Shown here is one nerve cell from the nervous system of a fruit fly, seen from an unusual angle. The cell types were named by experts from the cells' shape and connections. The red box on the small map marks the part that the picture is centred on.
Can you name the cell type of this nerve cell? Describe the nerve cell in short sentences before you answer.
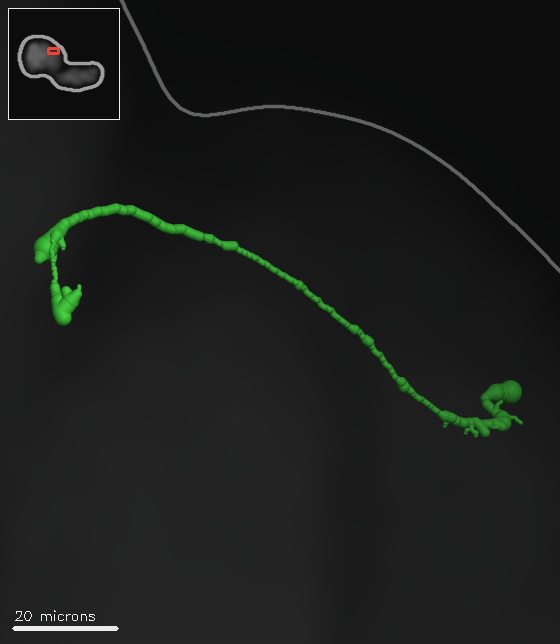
The cell body can be seen on the right of the picture. From left to right in the picture it spans about 95 microns. It is an optic-lobe intrinsic neuron. The cell type is L1.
